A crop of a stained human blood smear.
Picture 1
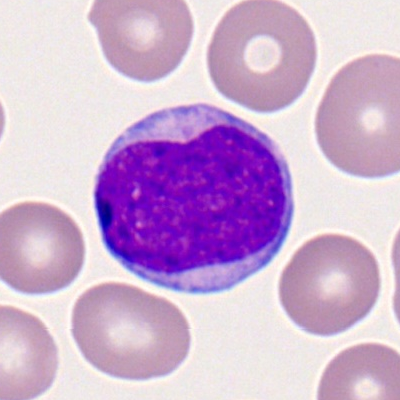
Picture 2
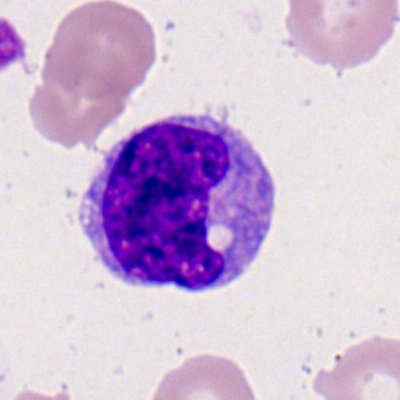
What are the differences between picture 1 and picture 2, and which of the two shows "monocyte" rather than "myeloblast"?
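Identification: picture 1 is a myeloblast and picture 2 is a monocyte. Nucleus: in the myeloblast it fills most of the cell and shows no visible nucleoli; in the monocyte it is indented on the right side, giving it a kidney shape, and its chromatin is coarse, clumped and dark purple.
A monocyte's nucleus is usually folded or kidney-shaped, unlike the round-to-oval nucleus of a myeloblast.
Cytoplasm: the myeloblast has only a narrow rim of pale blue without vacuoles, whereas the monocyte's cytoplasm is pale greyish blue, holds a single clear round vacuole at the nuclear indentation and shows no coarse granules.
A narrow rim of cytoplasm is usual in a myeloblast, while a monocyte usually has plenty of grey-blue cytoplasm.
Outline: round and smooth in the myeloblast, roughly round in the monocyte. The myeloblast touches none of the surrounding red cells.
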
